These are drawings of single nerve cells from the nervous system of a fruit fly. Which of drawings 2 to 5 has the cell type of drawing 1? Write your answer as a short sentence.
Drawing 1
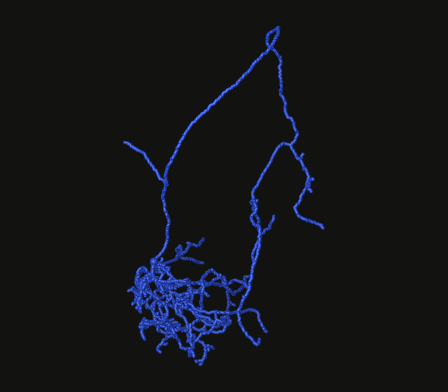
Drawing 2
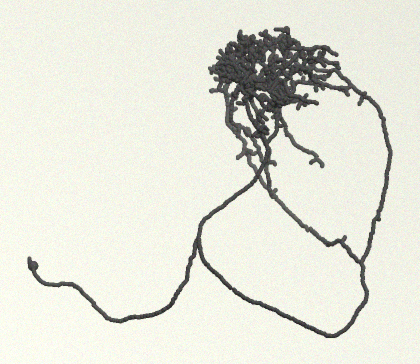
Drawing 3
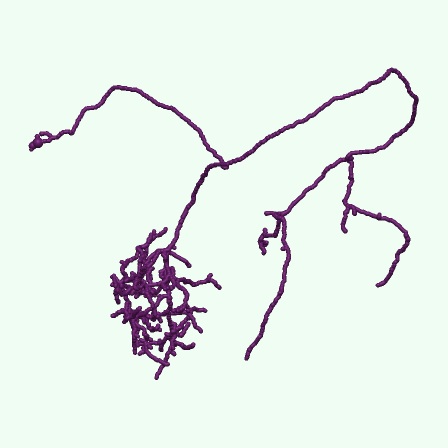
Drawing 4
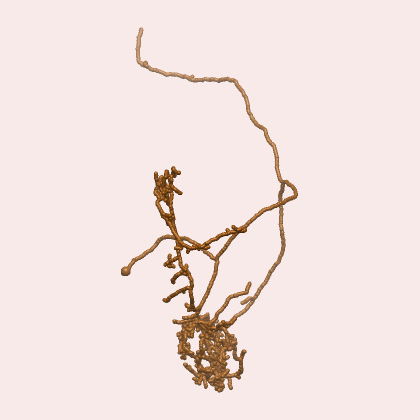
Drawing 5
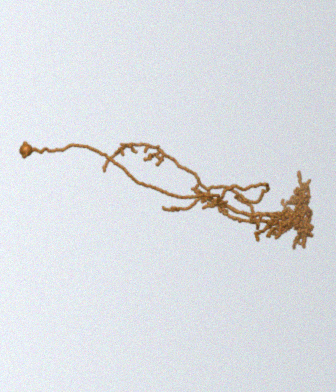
Drawing 3 is of the same cell type.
